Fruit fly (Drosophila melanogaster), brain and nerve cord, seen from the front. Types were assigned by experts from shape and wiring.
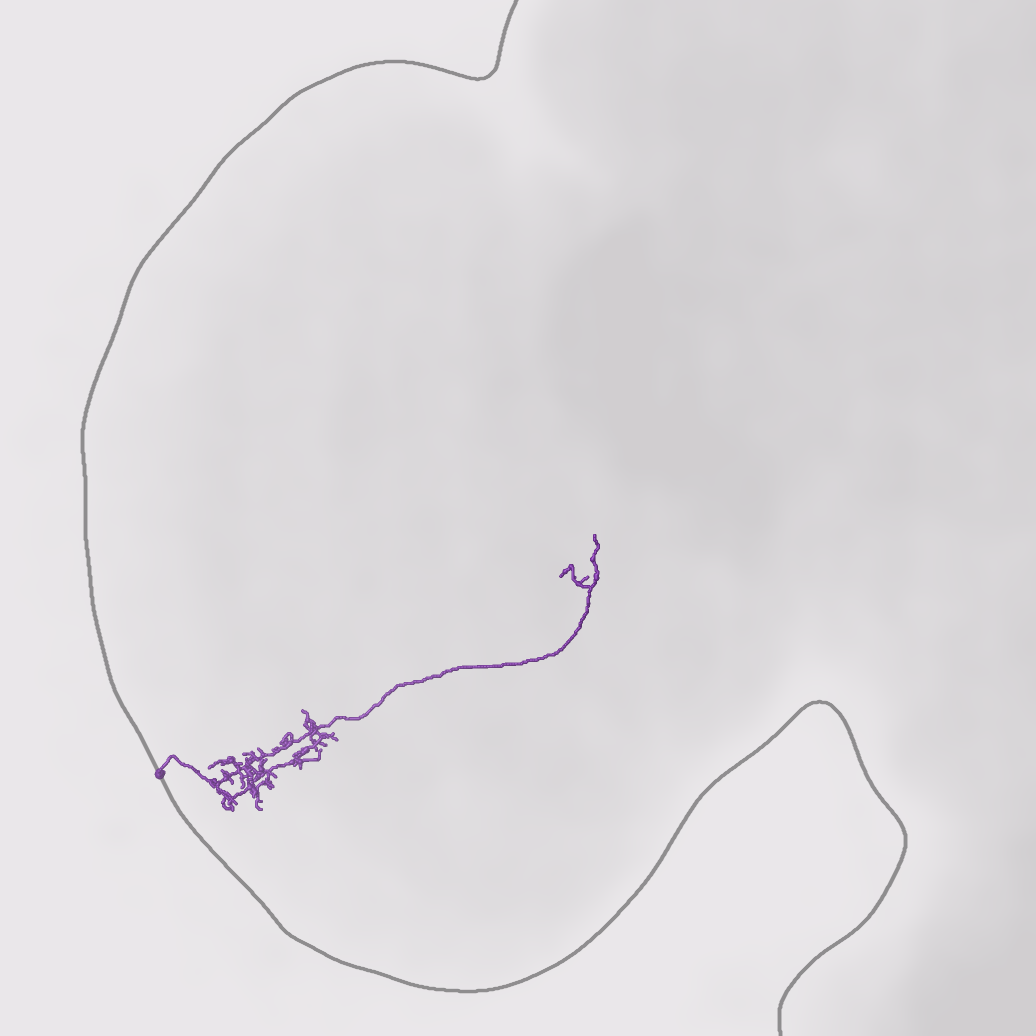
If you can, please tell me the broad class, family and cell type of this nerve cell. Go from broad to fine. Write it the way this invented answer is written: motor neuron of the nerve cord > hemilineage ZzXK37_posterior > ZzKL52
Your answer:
optic-lobe intrinsic neuron > Tm > Tm5c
